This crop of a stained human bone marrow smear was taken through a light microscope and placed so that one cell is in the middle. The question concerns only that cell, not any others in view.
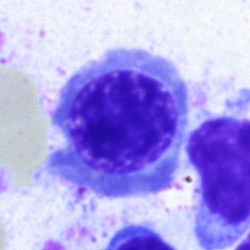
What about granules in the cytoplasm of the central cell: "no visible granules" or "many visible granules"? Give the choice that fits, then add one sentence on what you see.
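No visible granules. The cytoplasm shows no visible granules.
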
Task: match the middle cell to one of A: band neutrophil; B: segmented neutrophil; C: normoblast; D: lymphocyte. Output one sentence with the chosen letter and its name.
The central cell in this crop is a normoblast, so the correct choice is option C.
